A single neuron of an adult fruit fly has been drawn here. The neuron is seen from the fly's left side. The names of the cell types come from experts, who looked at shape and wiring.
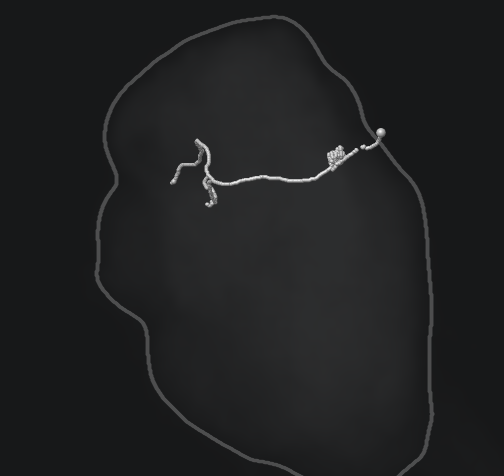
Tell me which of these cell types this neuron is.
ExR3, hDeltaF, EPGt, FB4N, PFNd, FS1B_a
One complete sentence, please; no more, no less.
This neuron belongs to the cell type EPGt.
